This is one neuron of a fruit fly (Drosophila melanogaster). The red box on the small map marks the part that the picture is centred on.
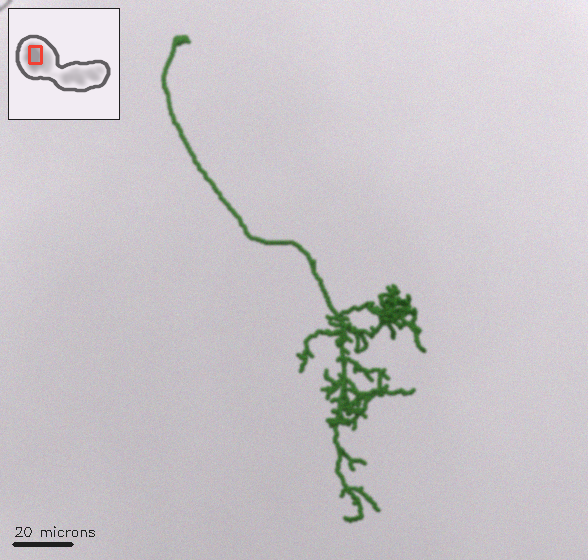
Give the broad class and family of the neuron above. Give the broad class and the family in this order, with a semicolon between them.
central-brain intrinsic neuron; hemilineage LHl4_posterior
